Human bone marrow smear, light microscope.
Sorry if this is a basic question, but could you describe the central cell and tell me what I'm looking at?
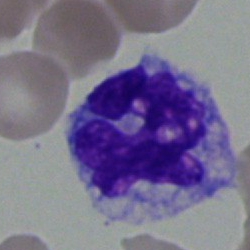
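Ragged and uneven at the edge, the cell outline is roughly round. Throughout the nucleus the chromatin stains dark purple, and several small pale spots lie within the nuclear mass. The cytoplasm looks lacy, with many small clear spaces. This is a monocyte.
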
